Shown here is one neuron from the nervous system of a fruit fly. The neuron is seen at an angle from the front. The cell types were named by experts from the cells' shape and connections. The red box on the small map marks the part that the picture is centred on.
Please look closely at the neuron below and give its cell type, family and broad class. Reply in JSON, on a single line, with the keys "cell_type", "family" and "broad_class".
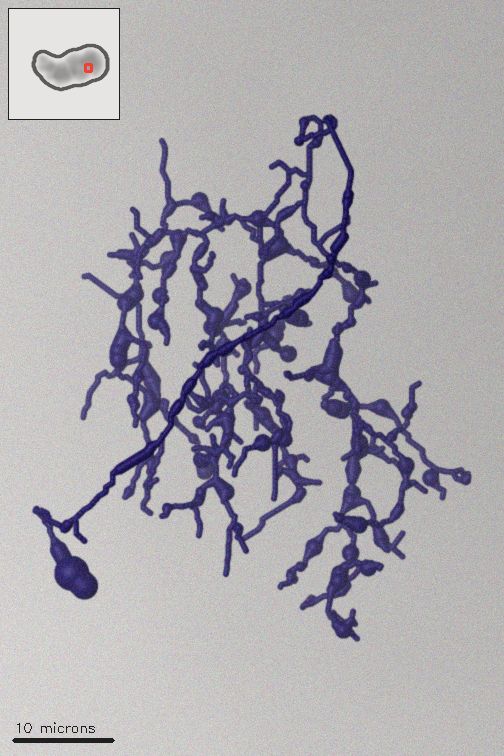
{"cell_type": "Li34a", "family": "Li", "broad_class": "optic-lobe intrinsic neuron"}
